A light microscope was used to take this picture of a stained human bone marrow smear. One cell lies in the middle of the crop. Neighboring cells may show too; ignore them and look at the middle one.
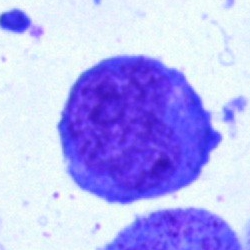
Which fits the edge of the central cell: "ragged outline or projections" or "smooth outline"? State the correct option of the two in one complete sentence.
The outline of the cell is rough, not smooth.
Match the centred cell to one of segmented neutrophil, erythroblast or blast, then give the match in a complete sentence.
The cell in the middle of this crop is a blast.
